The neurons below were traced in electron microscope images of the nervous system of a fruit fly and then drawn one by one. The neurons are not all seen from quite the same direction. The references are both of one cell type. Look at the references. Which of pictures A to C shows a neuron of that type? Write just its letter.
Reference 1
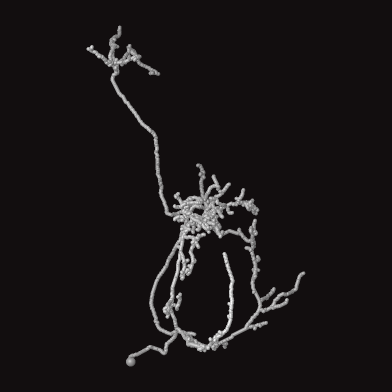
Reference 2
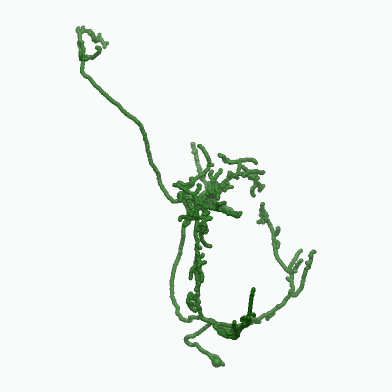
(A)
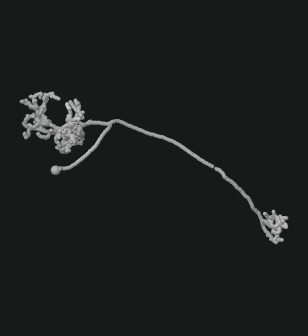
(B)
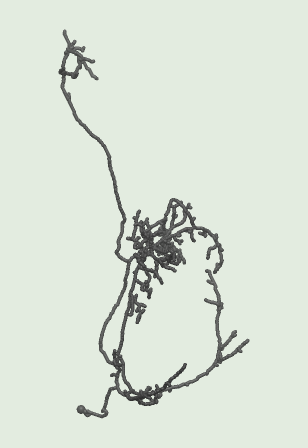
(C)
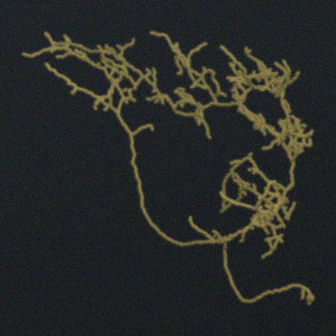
B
